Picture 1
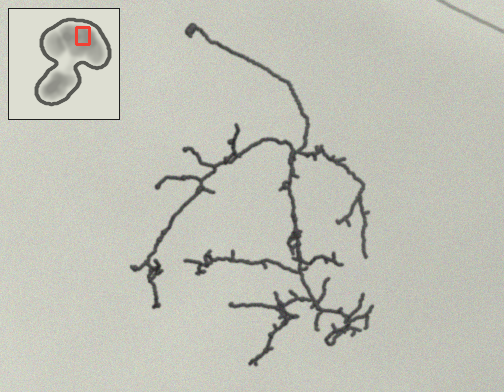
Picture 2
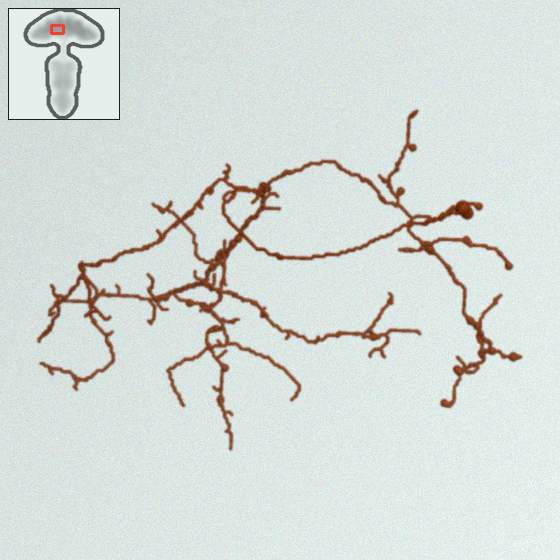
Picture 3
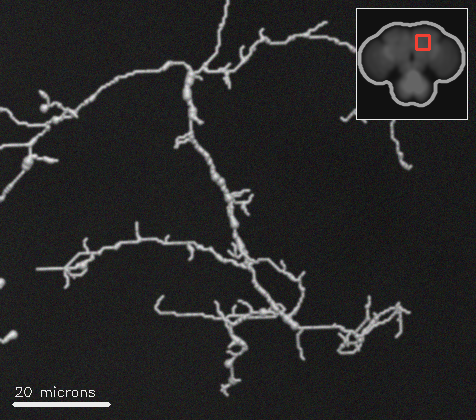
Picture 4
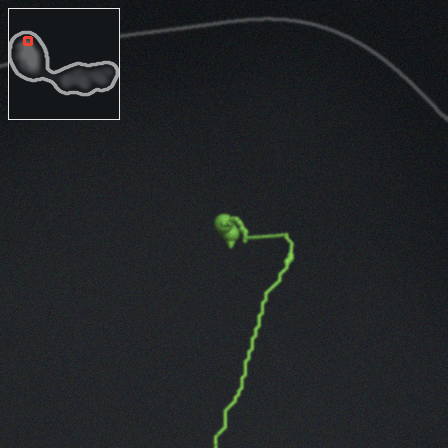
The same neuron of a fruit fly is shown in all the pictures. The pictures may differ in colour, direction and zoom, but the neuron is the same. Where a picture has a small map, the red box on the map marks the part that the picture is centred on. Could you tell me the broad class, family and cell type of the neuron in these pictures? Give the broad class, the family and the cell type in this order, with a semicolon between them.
central-brain intrinsic neuron; hemilineage SMPp&v1_posterior; CL190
